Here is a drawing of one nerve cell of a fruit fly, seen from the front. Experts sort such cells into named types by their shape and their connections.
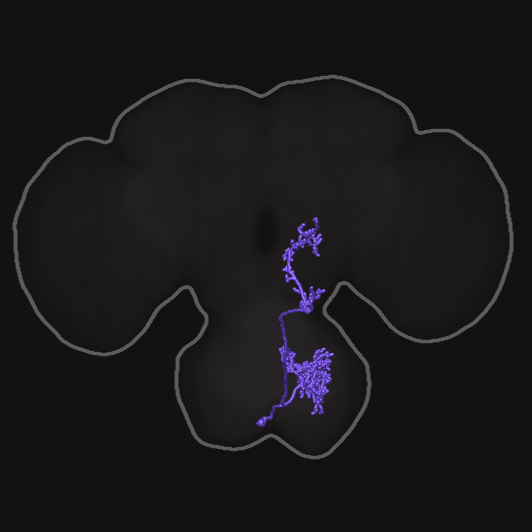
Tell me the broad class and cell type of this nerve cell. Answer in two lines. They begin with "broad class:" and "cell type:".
broad class: ascending neuron
cell type: ANXXX131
